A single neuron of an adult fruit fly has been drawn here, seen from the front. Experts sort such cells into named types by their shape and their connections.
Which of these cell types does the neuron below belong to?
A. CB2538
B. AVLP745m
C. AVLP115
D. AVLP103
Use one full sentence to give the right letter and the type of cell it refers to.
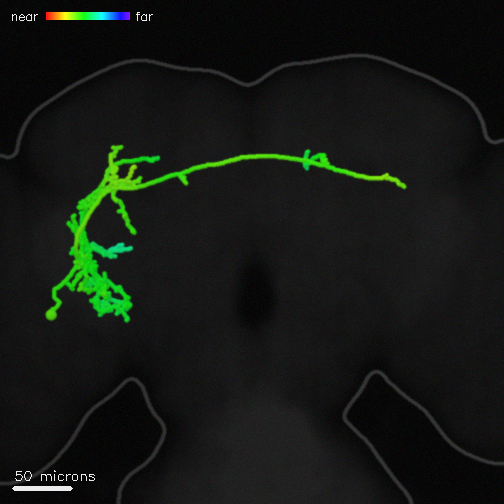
The type of cell that the neuron represents is AVLP745m, option B.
